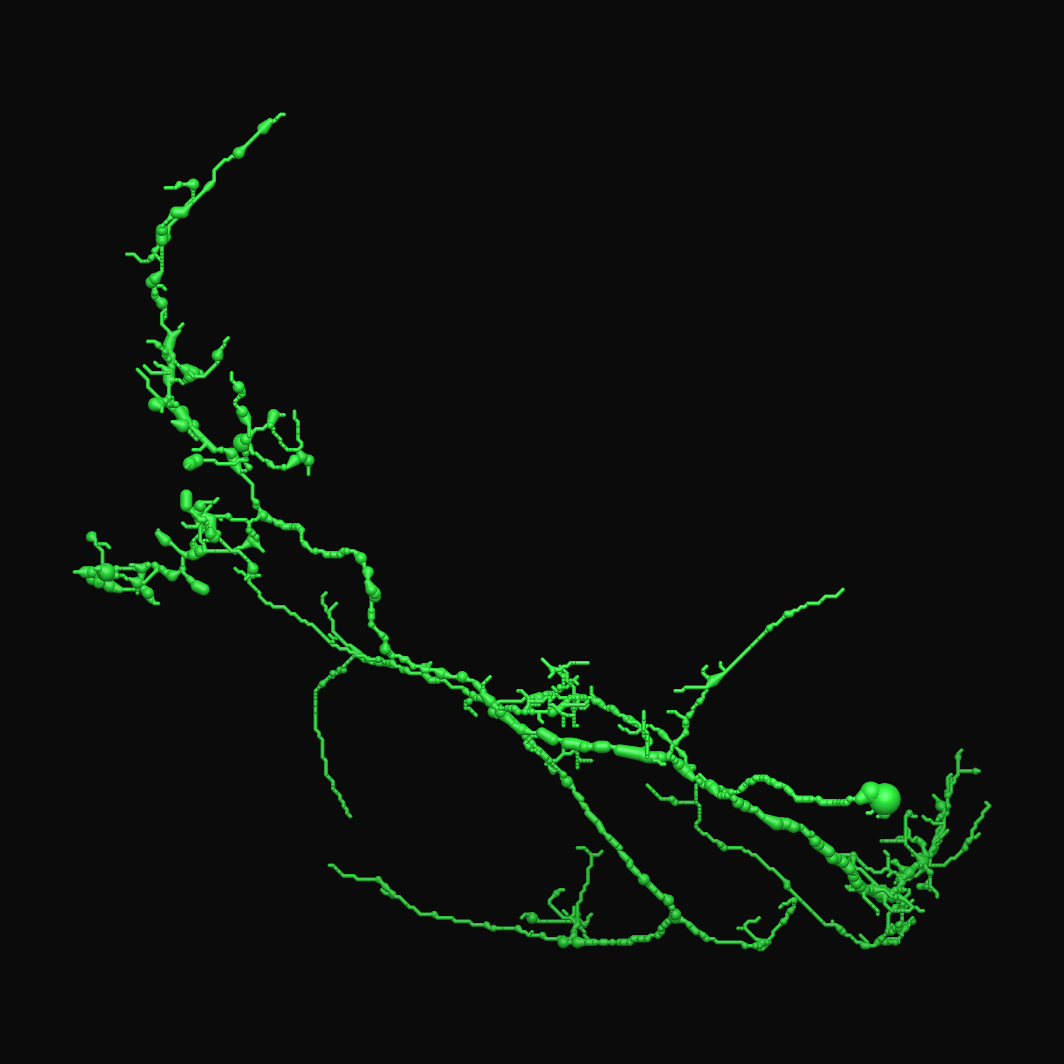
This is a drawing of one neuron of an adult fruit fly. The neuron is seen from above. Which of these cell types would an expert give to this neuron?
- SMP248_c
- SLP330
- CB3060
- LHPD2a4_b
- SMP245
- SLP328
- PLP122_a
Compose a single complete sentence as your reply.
The type of this neuron is the cell type PLP122_a.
